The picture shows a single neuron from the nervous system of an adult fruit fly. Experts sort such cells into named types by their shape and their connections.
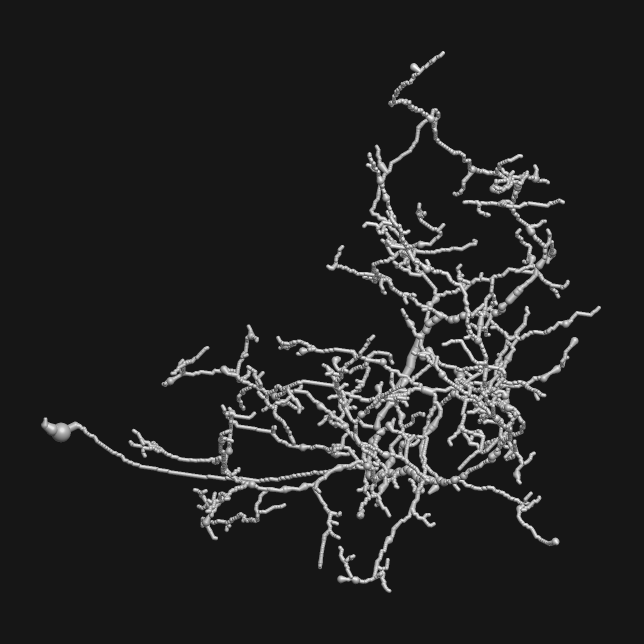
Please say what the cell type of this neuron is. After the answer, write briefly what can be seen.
The cell type is GNG602. Its broad class is central-brain intrinsic neuron. More than a hundred branch ends can be seen. In this view it is about as wide as it is tall.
